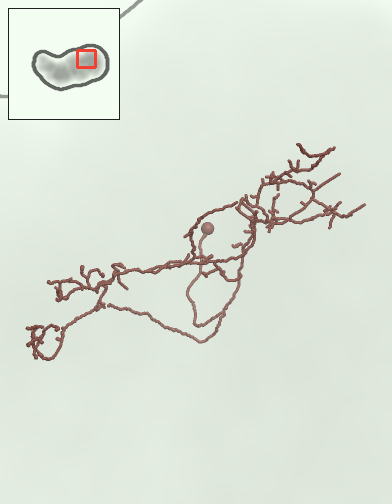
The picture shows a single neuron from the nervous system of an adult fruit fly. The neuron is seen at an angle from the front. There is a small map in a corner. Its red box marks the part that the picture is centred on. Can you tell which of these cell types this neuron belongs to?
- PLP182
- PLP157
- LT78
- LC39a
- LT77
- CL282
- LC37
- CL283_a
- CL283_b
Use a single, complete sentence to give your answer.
This neuron is categorized as cell type CL283_a.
